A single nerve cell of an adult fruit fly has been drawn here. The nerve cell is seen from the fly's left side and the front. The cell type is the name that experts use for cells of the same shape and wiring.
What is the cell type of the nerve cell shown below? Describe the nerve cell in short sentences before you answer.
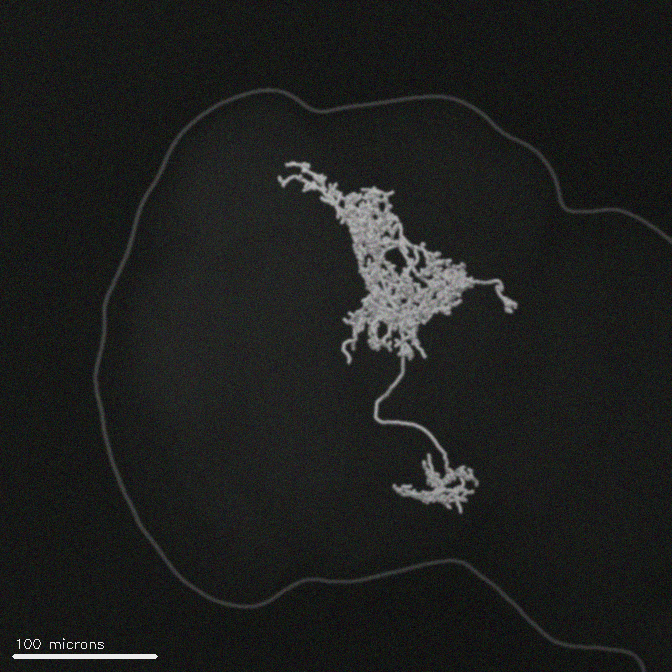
Its cell body lies on the right of the picture. From top to bottom in the picture it spans about 250 microns. It is a central-brain intrinsic neuron. The cell type is CL311.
